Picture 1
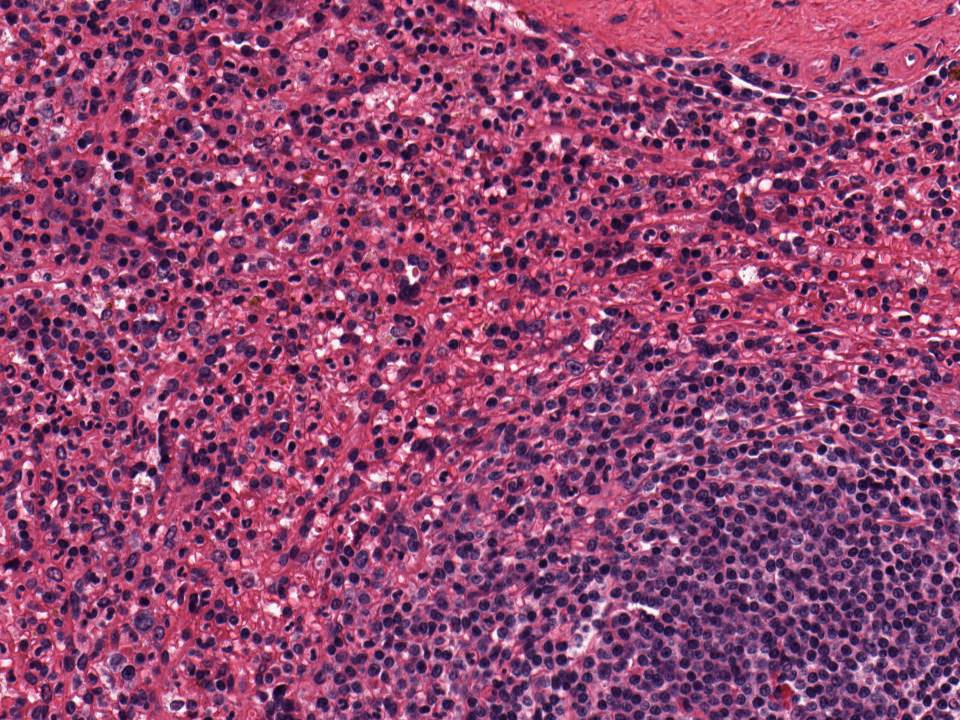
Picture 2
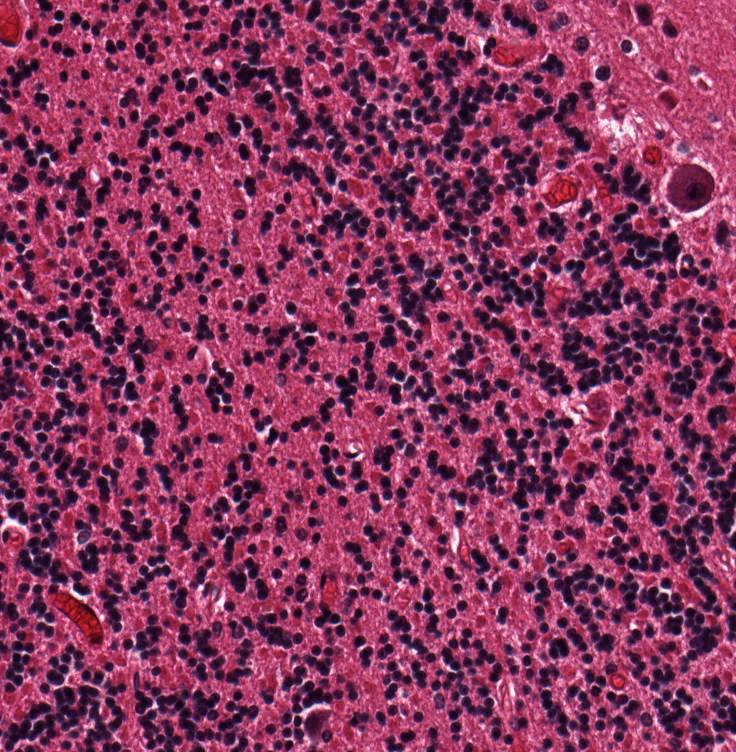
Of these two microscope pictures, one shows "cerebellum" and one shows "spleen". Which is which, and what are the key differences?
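Spleen is picture 1; cerebellum, picture 2. Spleen: dense dark purple zone of small lymphocytes, round dark nuclei and scant cytoplasm, in the lower right; looser, pinker zone upper and left, crossed by narrow channels lined by elongated nuclei. Band of dense pink fibrous tissue along the top right edge. Cerebellum: densely packed small, round, dark nuclei with scant visible cytoplasm across most of the field. Paler pink zone with few nuclei in the upper right corner. Elongated vessel packed with red blood cells at the lower left.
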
